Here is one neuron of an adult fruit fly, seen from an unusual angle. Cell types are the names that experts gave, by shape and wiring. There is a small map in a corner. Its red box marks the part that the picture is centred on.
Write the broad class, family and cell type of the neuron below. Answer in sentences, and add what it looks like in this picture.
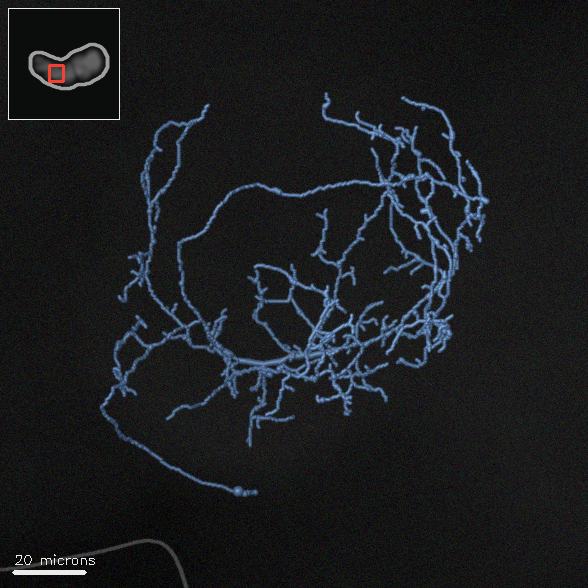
It is a nerve-cord intrinsic neuron. Its family is hemilineage 04B. Its cell type is IN04B071. The cell body can be seen at the bottom of the picture. From top to bottom in the picture it spans about 110 microns. Dozens of branch ends can be seen.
